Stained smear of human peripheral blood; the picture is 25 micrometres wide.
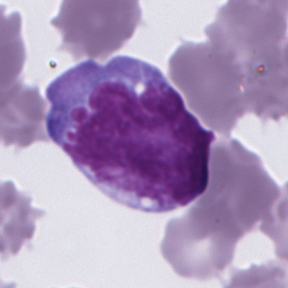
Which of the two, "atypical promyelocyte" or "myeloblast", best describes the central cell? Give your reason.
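Myeloblast is the name for this cell. It measures about 17 by 12 micrometres, and its nucleus fills most of it, sitting toward the lower right side. Several notches scallop the upper border of the nucleus. The pale blue cytoplasm forms its widest rim on the left, and a few small clear spots lie in it beside the nucleus.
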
